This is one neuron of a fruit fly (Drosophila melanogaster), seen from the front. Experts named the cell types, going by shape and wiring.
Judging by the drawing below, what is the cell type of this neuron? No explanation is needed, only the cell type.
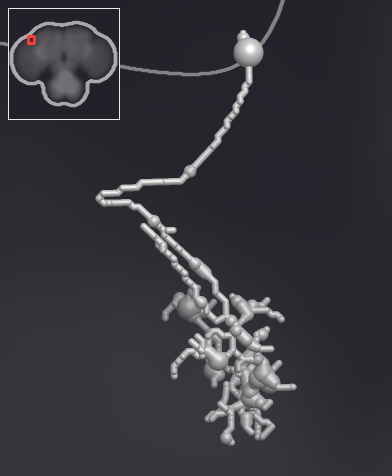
Dm2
